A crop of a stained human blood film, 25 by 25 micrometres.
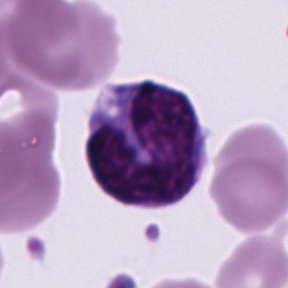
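Monocyte, the nucleated cell at the centre of this stained peripheral blood smear. Notice that its outline is roughly round and about 11 micrometres across. Its nucleus is folded, with a deep cleft running down from the top edge toward the centre, and you will find no nucleoli in it. The cytoplasm is only a thin rim, widest at the upper left.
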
